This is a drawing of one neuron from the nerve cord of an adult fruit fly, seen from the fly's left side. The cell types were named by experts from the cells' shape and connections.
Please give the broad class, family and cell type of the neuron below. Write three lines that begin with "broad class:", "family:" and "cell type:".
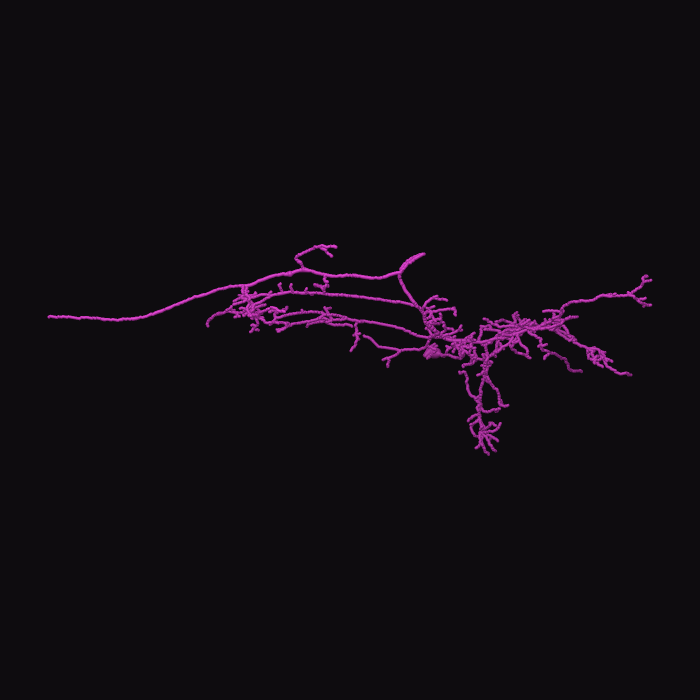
broad class: ascending neuron
family: hemilineage 18B
cell type: AN18B022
